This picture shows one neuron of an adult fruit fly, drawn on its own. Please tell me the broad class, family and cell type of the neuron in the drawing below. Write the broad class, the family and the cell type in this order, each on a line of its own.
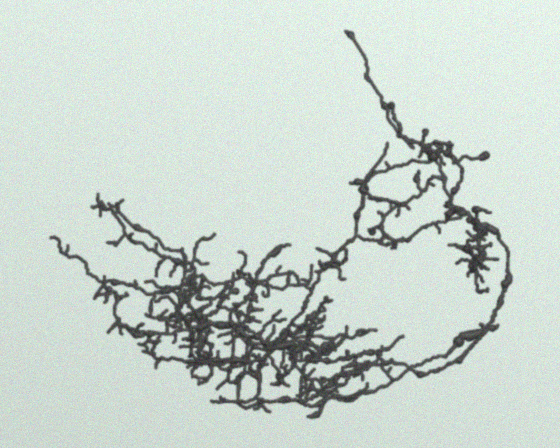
central-brain intrinsic neuron
hemilineage VLPa1_lateral
AVLP298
